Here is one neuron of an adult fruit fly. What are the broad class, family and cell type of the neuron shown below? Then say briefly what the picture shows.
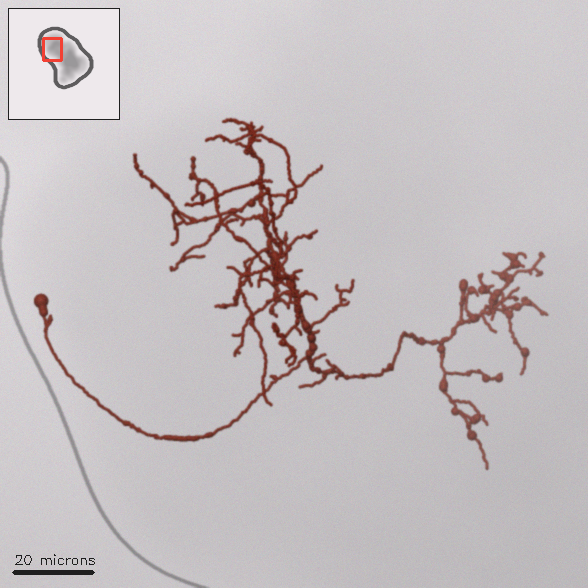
Its broad class is central-brain intrinsic neuron. Its family is hemilineage SLPad1_posterior. The cell type is CB1149. The cell body is on the left of the picture. By the scale bar it is about 130 microns wide in this view. The picture shows dozens of branch ends.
